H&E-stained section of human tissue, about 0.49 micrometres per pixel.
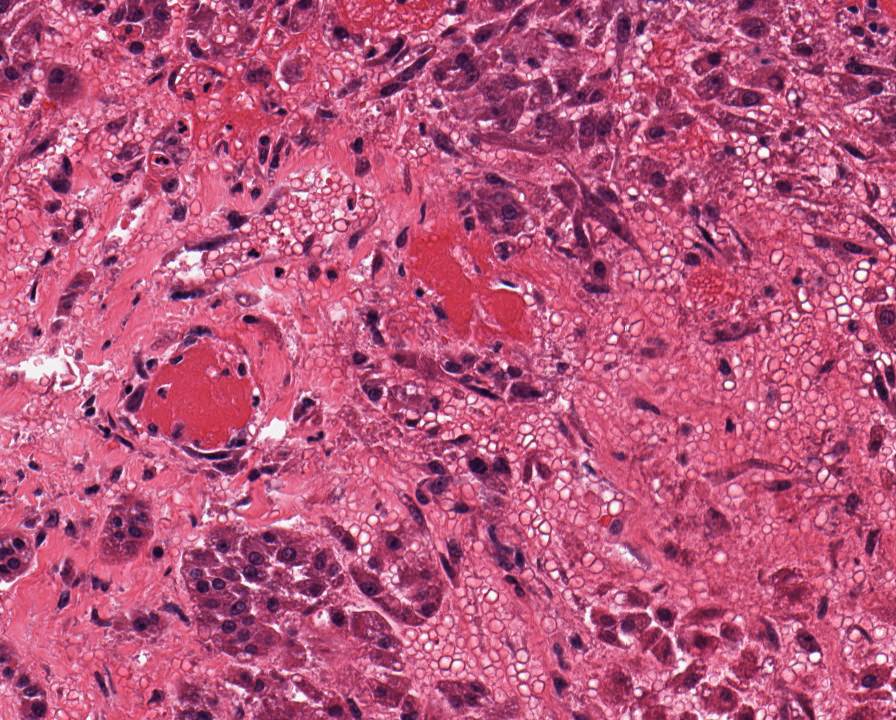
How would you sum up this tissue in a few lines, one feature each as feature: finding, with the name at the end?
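Cytoplasm: numerous small round clear vacuoles, bubbly-looking, centre and right
Nuclei: varying sizes, some large and dark
Vessel: round, left of centre, low, full of red cells, flattened nuclei around it
Blood: irregular packed patch, upper centre
Name: adrenal gland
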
